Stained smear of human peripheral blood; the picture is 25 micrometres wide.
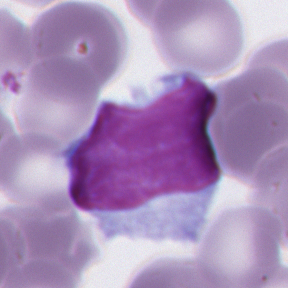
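Typical lymphocyte with a single unlobed nucleus, stained deep purple-magenta, filling most of the cell. The chromatin looks dense and fairly even, without coarse separate clumps. The cytoplasm is pale greyish-blue.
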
